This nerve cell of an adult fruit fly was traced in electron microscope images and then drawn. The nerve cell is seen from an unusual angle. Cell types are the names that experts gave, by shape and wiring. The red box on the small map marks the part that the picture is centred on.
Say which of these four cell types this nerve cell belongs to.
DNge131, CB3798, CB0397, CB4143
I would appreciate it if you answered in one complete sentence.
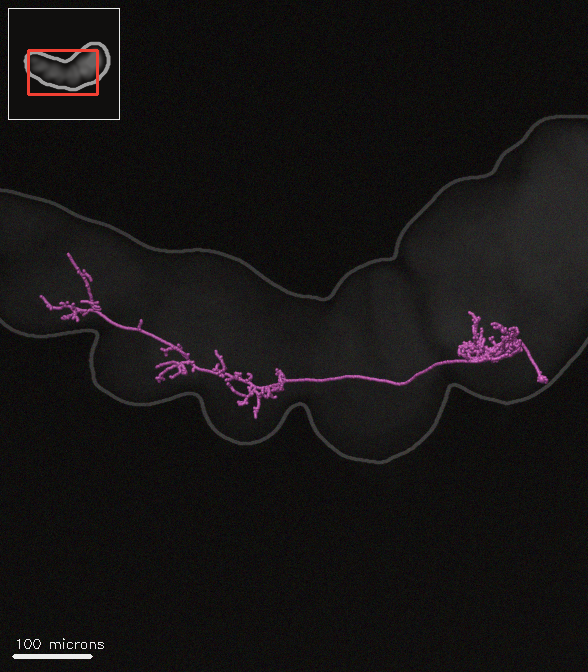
The cell type name DNge131 applies to this nerve cell.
